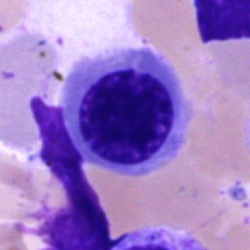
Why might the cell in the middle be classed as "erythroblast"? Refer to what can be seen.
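Point one: the cell has a round, smooth outline. Point two: no granules are visible in the cytoplasm, which is even in tone and shows no vacuoles. Point three: the chromatin is dark purple and coarsely clumped, with small paler patches between the clumps.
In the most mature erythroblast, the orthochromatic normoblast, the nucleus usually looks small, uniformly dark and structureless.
The clumped, patchy chromatin in this erythroblast does not match that uniform, structureless look, so it does not fit the most mature stage.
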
